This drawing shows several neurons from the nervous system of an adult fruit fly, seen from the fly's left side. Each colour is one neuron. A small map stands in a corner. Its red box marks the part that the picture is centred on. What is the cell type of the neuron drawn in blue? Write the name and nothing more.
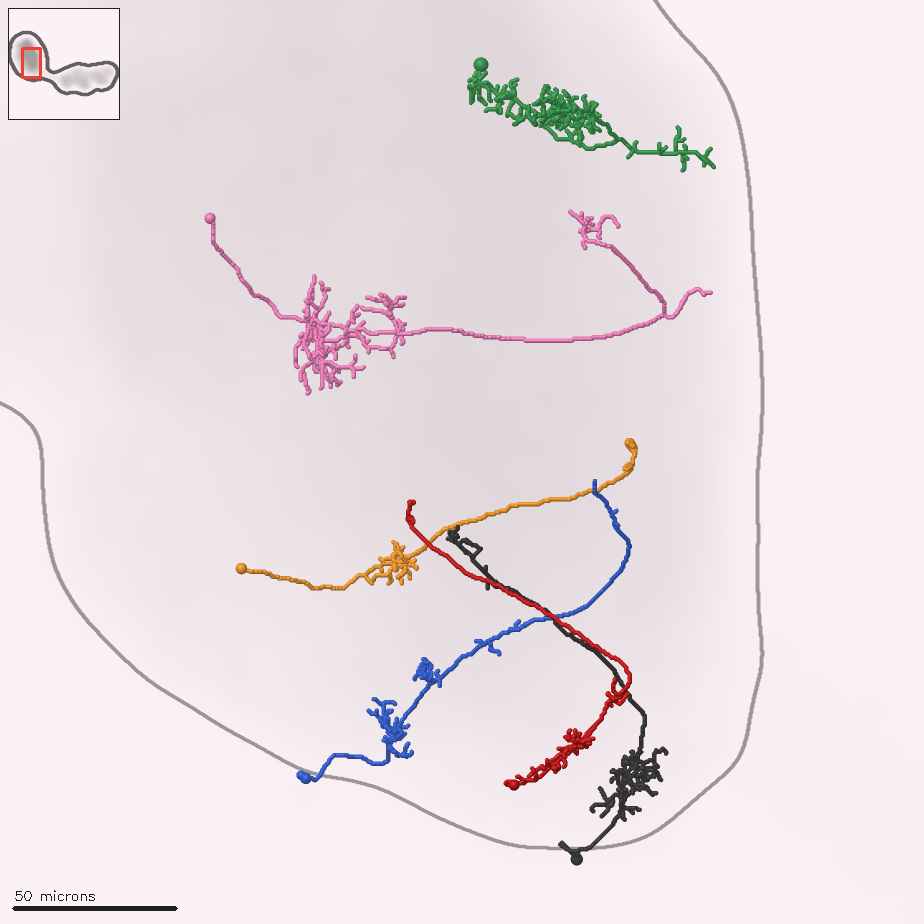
Tm3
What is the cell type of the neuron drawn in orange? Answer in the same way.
Tm9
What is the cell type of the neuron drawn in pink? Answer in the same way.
TmY10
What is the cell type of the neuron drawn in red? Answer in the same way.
Tm20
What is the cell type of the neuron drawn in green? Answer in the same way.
TmY5a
